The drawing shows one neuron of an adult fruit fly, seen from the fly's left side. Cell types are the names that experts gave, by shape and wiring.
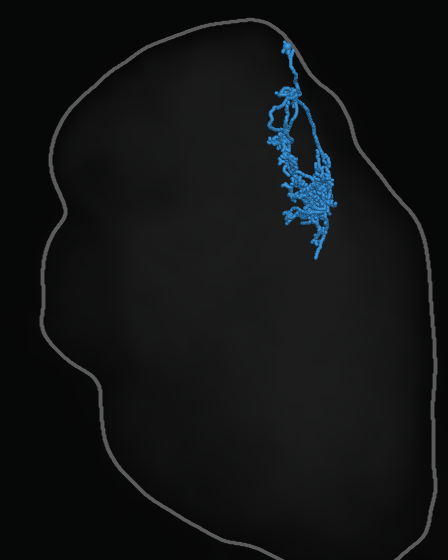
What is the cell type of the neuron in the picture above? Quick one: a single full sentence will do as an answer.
The neuron is a member of cell type PLP258.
